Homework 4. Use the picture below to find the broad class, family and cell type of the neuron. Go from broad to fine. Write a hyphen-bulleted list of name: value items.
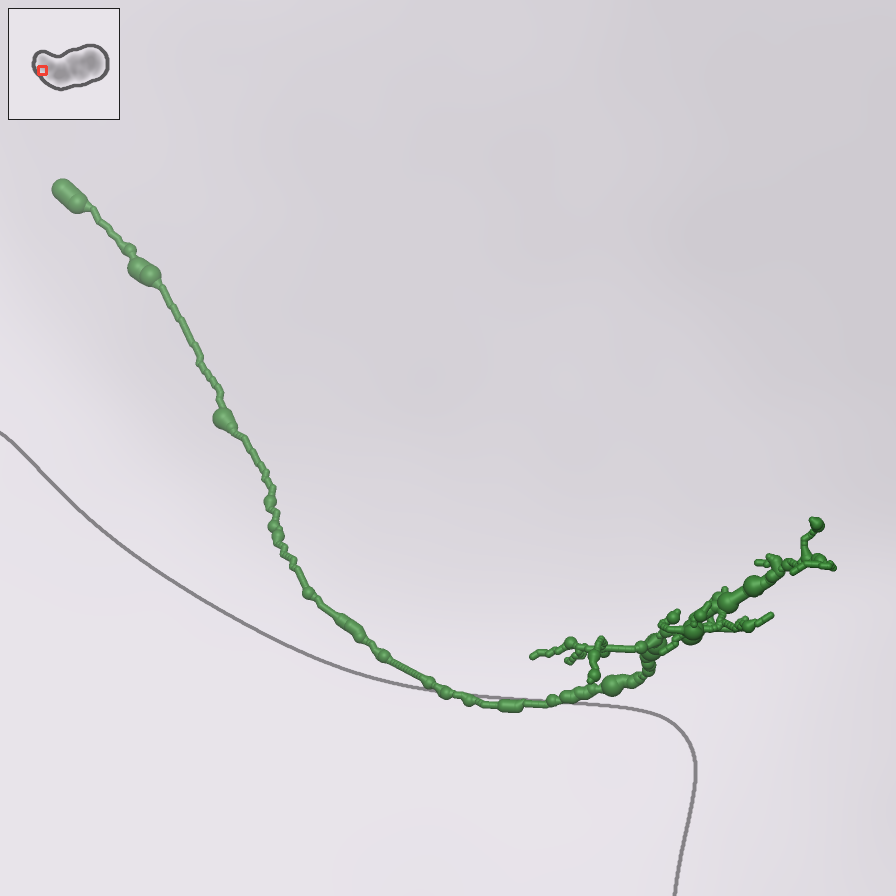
- broad class: sensory neuron entering the nerve cord
- family: class mechanosensory tactile
- cell type: SNta36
